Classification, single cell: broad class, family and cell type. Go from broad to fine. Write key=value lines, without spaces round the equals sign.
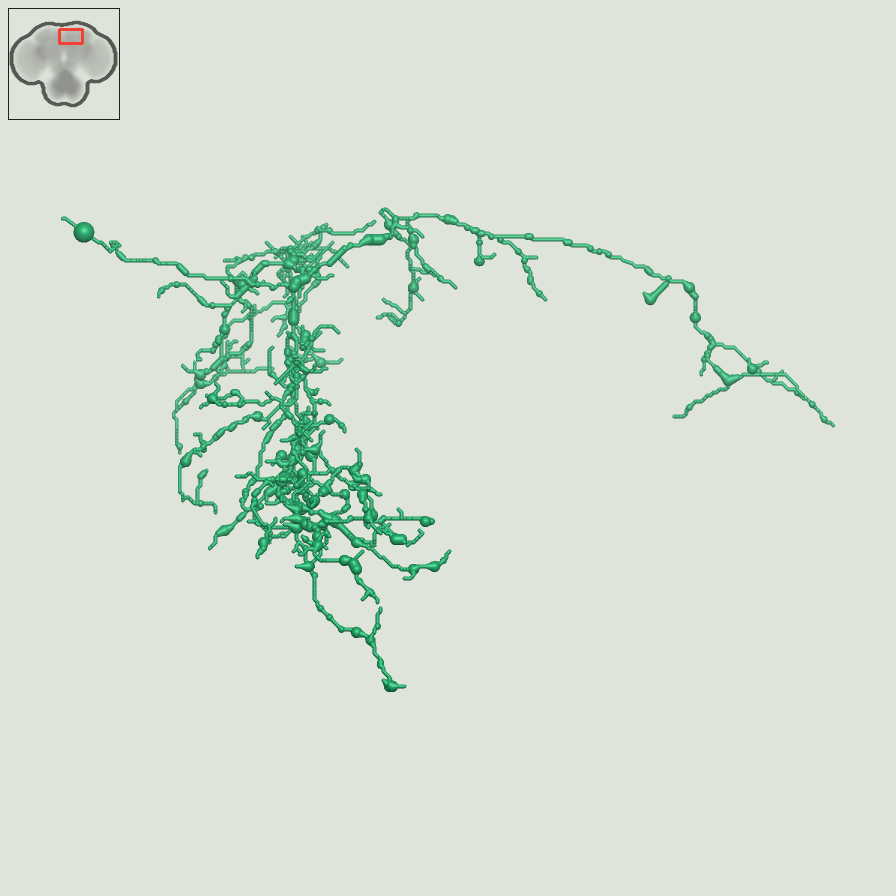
broad_class=central-brain intrinsic neuron
family=hemilineage SMPad3
cell_type=SMP123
